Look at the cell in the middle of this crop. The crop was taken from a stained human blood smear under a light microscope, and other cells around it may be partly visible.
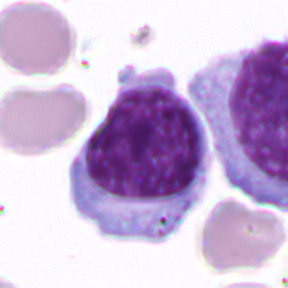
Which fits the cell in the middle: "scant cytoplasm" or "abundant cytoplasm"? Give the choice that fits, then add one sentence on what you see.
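Abundant cytoplasm. The cytoplasm forms a broad crescent below the nucleus.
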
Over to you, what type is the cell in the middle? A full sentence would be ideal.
Whatever else lies nearby, the middle cell is a plasma cell.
